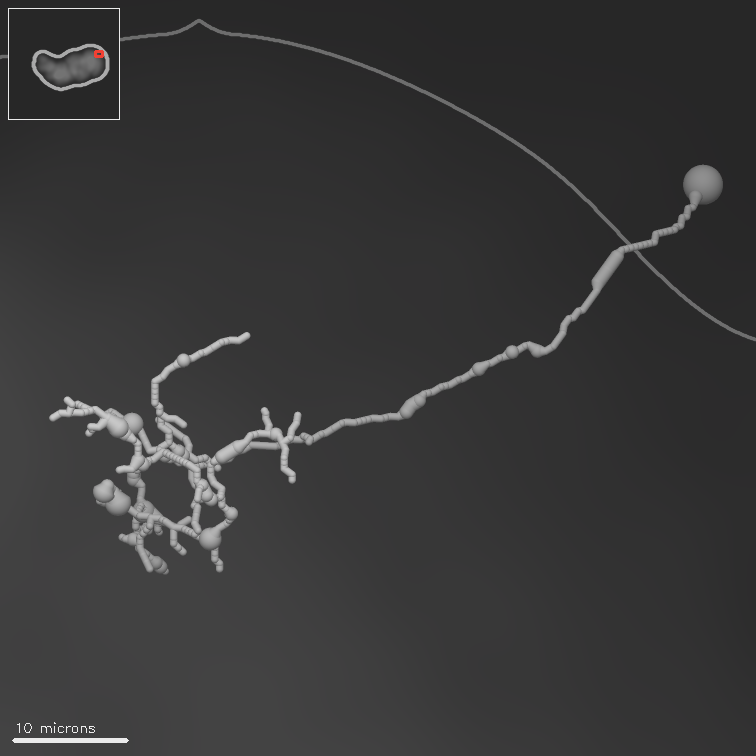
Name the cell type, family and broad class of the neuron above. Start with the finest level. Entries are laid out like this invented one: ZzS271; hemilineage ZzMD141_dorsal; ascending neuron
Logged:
Cm4; Cm; optic-lobe intrinsic neuron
